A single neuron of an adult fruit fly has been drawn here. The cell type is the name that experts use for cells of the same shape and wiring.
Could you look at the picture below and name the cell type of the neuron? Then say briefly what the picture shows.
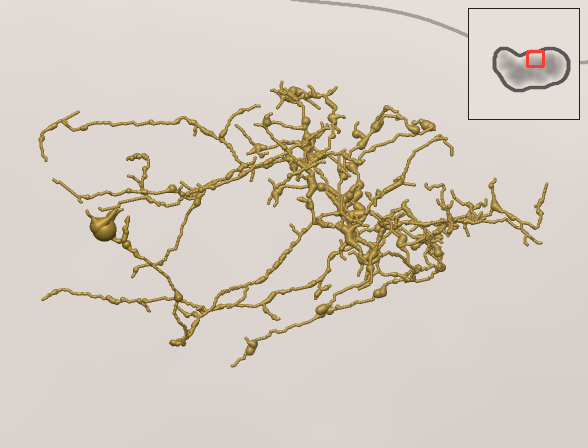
It is of cell type SMP407. It is a central-brain intrinsic neuron. The cell body can be seen on the left of the picture. The picture shows dozens of branch ends.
